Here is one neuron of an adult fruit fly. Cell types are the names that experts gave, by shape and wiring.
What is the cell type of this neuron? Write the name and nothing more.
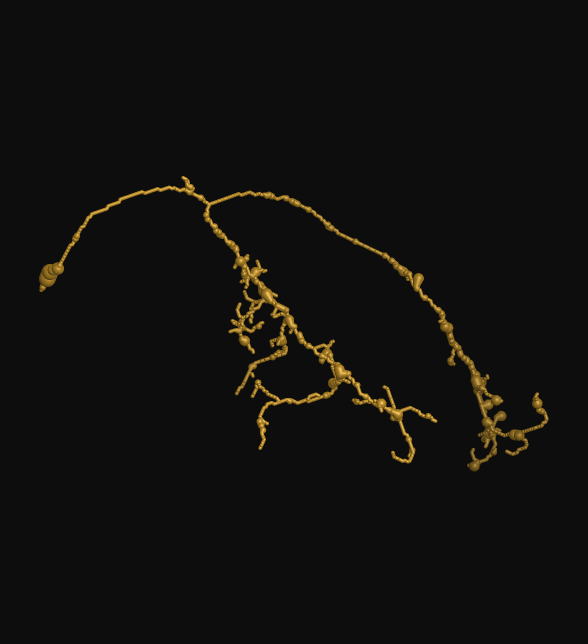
LHPV2c5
